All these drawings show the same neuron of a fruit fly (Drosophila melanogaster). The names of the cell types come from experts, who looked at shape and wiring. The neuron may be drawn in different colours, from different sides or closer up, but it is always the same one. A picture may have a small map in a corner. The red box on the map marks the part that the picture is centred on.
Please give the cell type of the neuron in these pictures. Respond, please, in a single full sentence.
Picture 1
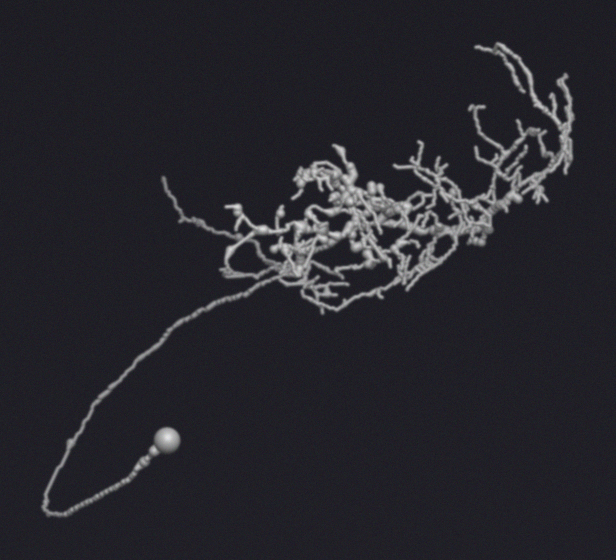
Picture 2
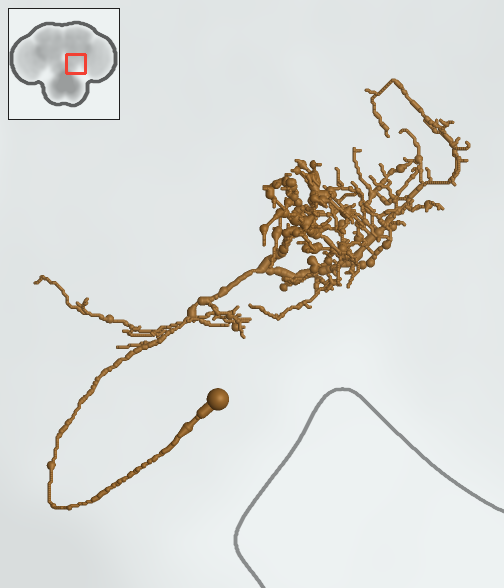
To the cell type WED206 belongs this neuron.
